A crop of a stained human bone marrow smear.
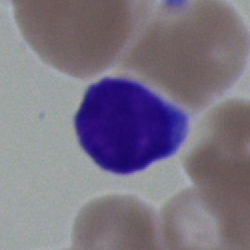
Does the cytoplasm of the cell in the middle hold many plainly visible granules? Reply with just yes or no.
No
